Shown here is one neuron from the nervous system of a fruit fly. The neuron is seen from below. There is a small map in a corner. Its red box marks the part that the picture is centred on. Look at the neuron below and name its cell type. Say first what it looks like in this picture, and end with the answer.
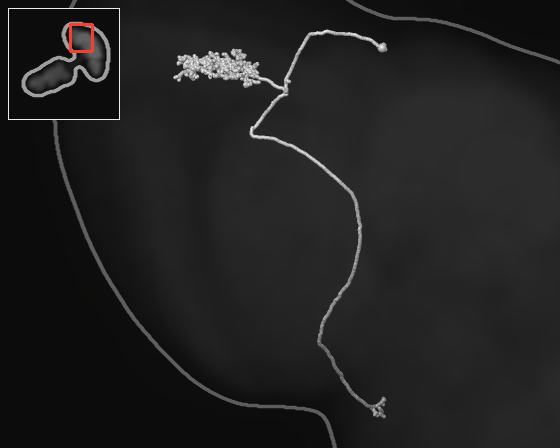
It is in the brain and does not reach the nerve cord. In this view it is taller than it is wide. It is a visual projection neuron. The cell type is MeVP6.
